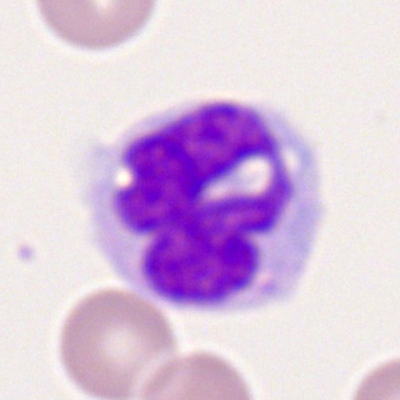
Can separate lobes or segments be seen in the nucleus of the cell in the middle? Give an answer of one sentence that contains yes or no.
Yes, it is a lobed nucleus that this cell has.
